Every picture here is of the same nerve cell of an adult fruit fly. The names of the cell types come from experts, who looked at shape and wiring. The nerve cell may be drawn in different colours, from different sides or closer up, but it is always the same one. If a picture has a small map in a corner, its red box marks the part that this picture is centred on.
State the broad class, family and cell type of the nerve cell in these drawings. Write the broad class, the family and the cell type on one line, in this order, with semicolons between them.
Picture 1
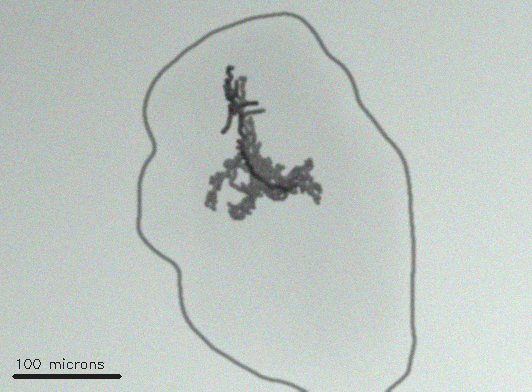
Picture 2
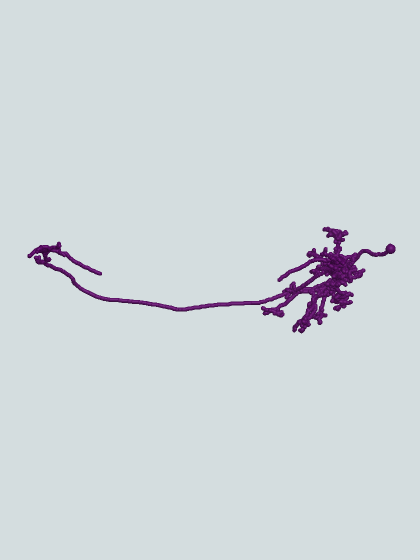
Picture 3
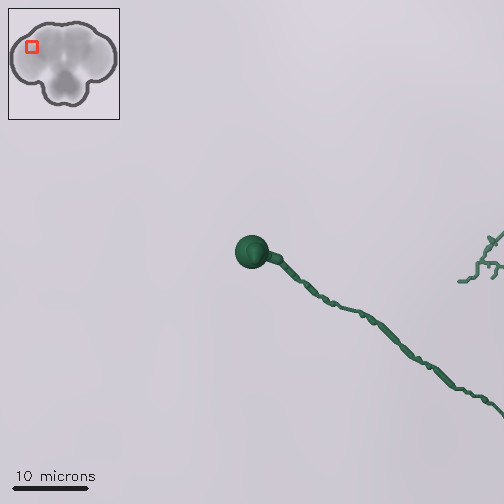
central-brain intrinsic neuron; hemilineage VLPl&d1_lateral; AVLP604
